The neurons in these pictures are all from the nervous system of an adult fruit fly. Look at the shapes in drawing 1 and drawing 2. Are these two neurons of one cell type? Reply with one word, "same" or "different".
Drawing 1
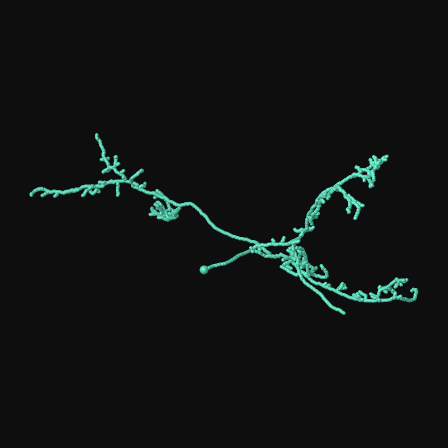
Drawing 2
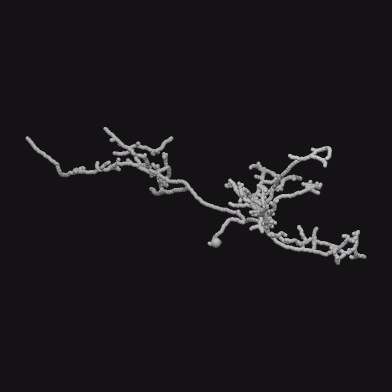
different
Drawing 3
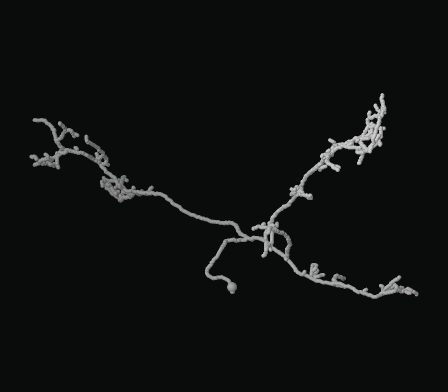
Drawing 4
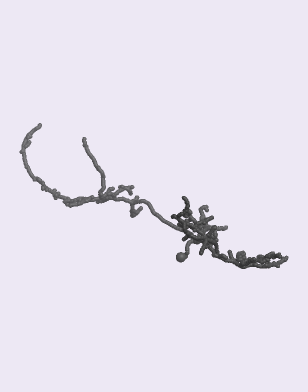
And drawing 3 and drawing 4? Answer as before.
different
